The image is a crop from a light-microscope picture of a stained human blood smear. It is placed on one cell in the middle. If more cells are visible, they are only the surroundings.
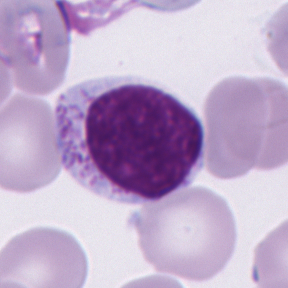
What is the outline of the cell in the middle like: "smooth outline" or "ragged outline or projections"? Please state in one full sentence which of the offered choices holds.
It is a smooth edge that this cell shows.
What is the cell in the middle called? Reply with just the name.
large granular lymphocyte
